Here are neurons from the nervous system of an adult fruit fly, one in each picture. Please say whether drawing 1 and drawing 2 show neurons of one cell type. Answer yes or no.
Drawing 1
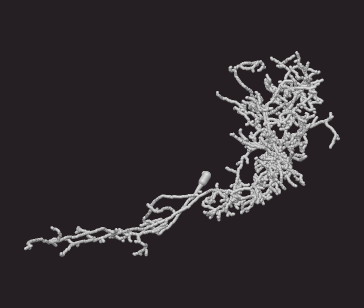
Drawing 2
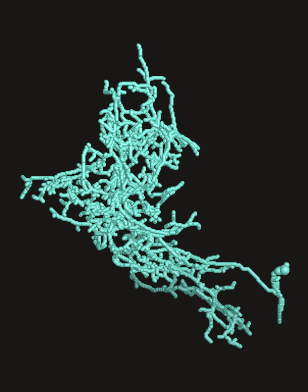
yes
